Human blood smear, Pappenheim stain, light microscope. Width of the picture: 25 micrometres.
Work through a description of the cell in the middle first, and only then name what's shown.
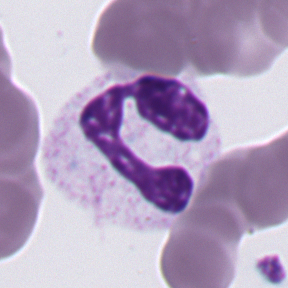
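Nucleus bent into a C shape opening toward the right, with broader end portions at upper right and lower right. Chromatin dark purple, coarsely clumped. Fine pink-violet granules scattered throughout cytoplasm. Segmented neutrophil.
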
